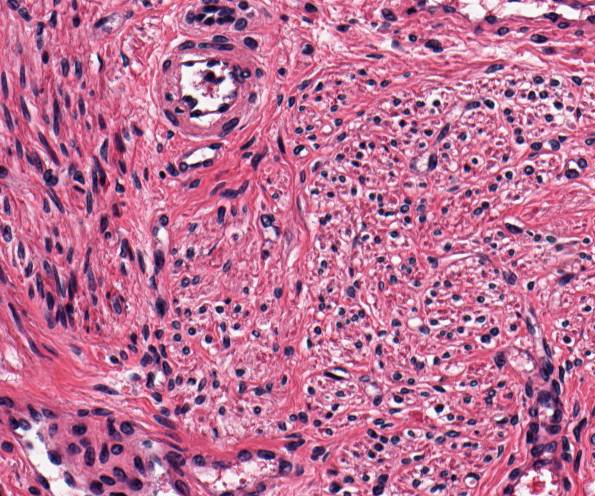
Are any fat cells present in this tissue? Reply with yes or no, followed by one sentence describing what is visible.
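No. No fat cells are present anywhere in the field.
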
